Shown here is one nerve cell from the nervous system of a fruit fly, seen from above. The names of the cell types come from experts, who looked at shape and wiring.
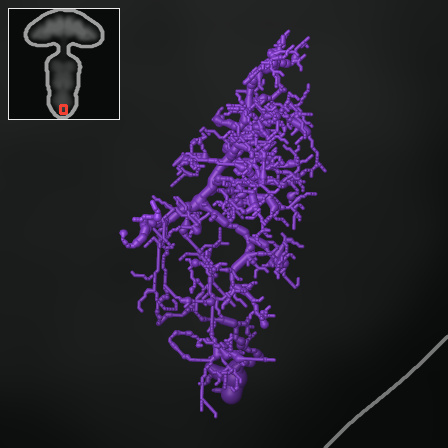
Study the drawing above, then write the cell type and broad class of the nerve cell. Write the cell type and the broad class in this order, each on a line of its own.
INXXX425
nerve-cord intrinsic neuron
